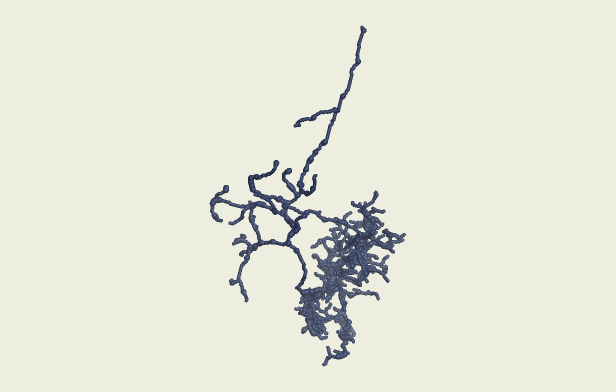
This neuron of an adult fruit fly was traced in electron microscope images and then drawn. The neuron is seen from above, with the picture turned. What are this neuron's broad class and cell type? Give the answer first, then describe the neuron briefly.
Its broad class is nerve-cord intrinsic neuron. Its cell type is INXXX334. The picture shows dozens of branch ends. As drawn here it is taller than it is wide.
